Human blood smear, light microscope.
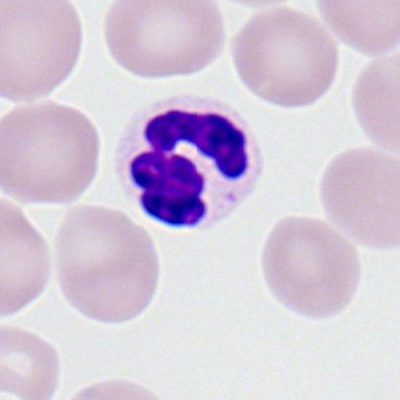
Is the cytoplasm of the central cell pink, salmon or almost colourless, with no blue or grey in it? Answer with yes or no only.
Yes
